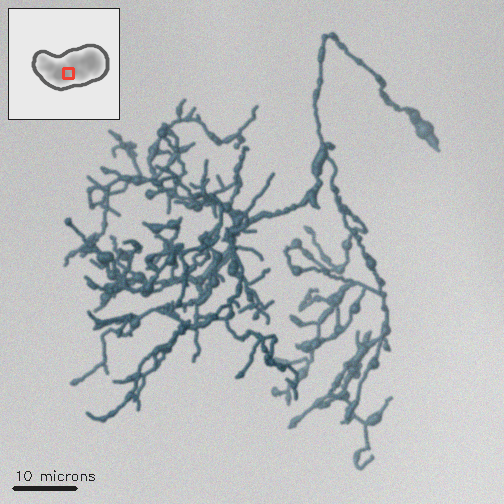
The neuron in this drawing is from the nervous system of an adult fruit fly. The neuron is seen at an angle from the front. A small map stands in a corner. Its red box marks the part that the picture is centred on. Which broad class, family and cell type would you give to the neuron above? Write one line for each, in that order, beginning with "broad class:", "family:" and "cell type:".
broad class: optic-lobe intrinsic neuron
family: Li
cell type: Li13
